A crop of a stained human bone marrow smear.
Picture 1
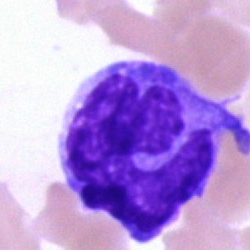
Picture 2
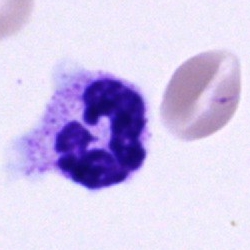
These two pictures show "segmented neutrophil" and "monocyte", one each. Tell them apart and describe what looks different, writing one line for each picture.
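Picture 1 – monocyte. The cytoplasm has no distinct granules.
Picture 2 – segmented neutrophil. Fine lilac granules are scattered through the cytoplasm.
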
